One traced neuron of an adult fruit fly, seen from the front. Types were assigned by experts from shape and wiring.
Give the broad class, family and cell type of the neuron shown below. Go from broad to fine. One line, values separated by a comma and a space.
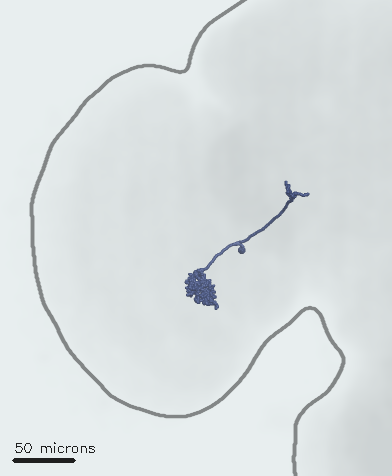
visual projection neuron, LPC, LPC2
